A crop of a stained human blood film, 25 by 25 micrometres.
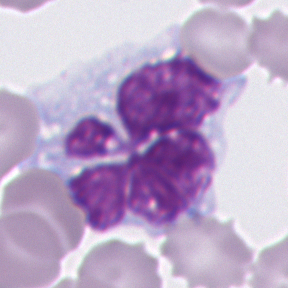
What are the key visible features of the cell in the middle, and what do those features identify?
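Looking at the nucleus first, I see deep clefts cutting it into about four lobes that meet near the centre, rather like a clover leaf. The smallest of those lobes sits on the left side. The cytoplasm is a pale greyish-blue, and I can't find any coarse coloured granules in it. So this is a monocyte.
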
